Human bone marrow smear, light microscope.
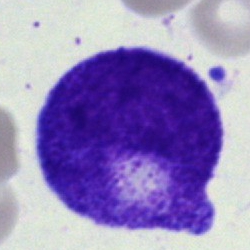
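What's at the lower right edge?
A small rounded bulge projecting out.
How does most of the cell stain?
Deep blue-purple, almost throughout.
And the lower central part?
A paler, finely speckled patch.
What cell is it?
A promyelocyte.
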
